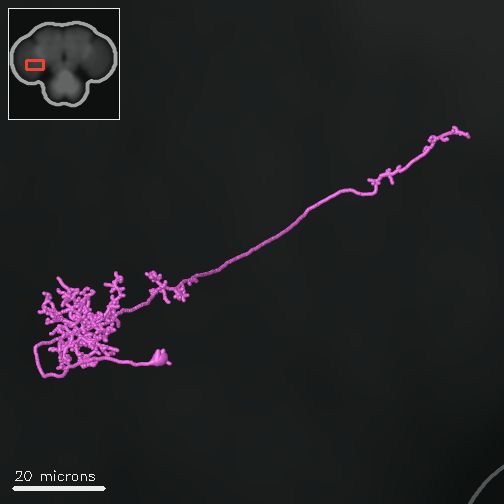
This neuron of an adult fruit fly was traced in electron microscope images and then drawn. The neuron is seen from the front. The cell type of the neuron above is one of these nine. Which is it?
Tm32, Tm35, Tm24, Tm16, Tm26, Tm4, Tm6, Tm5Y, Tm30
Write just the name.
Tm4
